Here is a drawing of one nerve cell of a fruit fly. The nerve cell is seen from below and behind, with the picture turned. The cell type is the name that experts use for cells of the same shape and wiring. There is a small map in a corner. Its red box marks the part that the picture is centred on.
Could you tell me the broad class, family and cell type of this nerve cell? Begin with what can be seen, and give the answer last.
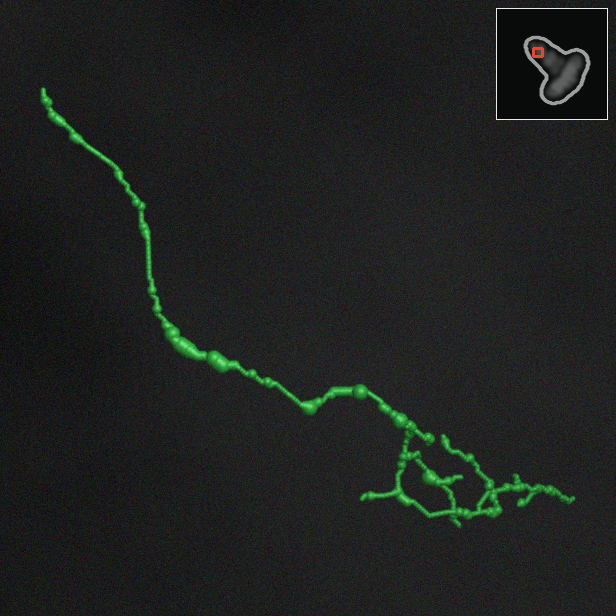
No cell body is drawn. It has a dozen or fewer branch ends. Its broad class is sensory neuron entering the nerve cord. Its family is called class mechanosensory tactile. The cell type is SNta20.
